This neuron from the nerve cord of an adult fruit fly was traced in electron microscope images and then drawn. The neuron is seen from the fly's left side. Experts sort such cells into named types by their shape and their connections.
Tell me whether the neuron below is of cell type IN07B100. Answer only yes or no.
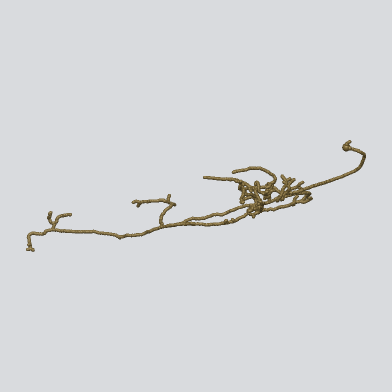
yes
